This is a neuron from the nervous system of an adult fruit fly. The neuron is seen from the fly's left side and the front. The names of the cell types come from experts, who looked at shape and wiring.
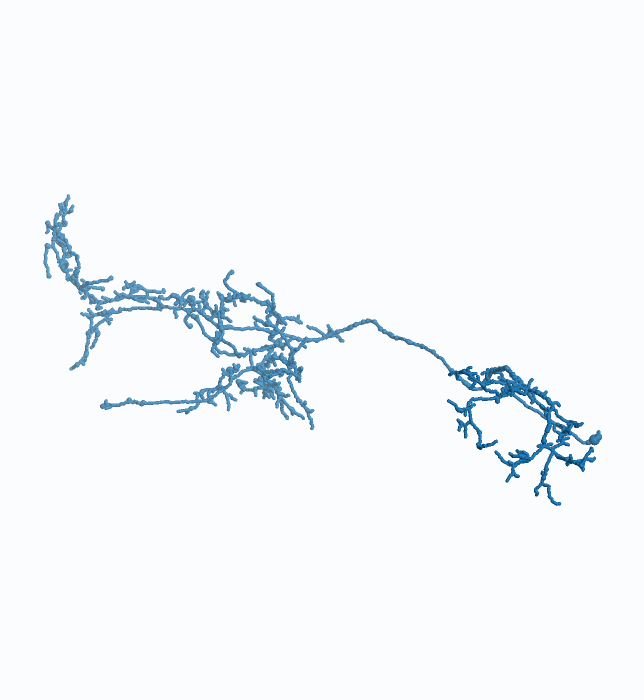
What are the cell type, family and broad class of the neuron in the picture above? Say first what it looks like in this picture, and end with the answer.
In this view it is wider than it is tall. It is of cell type CL345. The family is hemilineage DM6_posterior. This is a central-brain intrinsic neuron.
